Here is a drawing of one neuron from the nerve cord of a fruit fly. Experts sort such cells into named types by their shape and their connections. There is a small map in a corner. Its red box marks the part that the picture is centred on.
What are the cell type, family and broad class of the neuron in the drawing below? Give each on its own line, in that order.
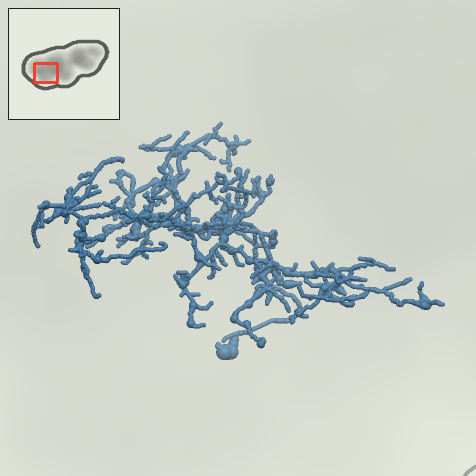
IN00A065
hemilineage 00A
nerve-cord intrinsic neuron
